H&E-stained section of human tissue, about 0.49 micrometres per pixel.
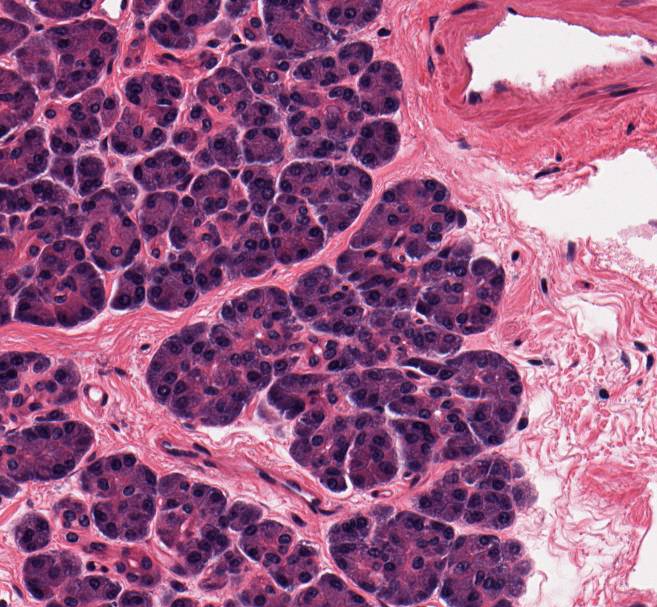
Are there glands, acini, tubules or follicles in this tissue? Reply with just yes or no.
Yes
